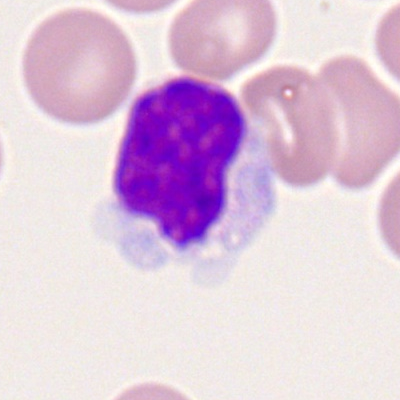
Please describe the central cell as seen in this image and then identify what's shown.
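Pale blue cytoplasm, a narrow rim widest below and to the right of the nucleus. Nucleus fills most of the cell. Lower cell edge ragged, with small irregular projections. Cell: lymphocyte.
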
